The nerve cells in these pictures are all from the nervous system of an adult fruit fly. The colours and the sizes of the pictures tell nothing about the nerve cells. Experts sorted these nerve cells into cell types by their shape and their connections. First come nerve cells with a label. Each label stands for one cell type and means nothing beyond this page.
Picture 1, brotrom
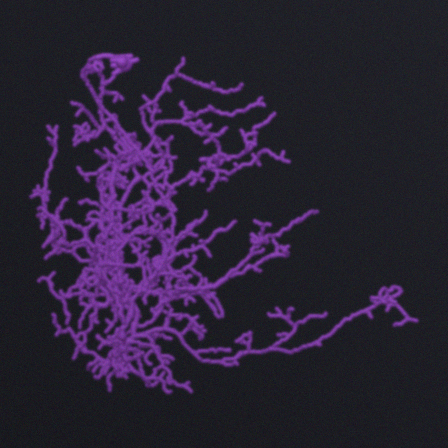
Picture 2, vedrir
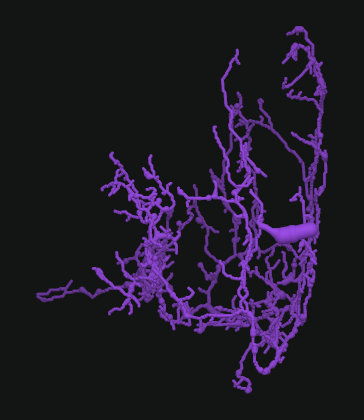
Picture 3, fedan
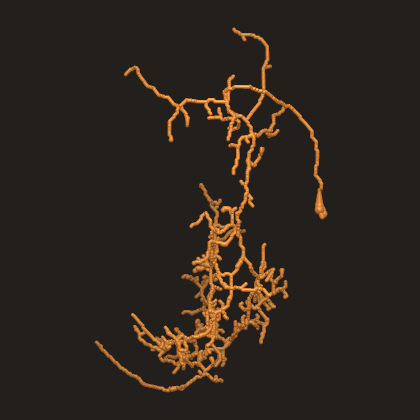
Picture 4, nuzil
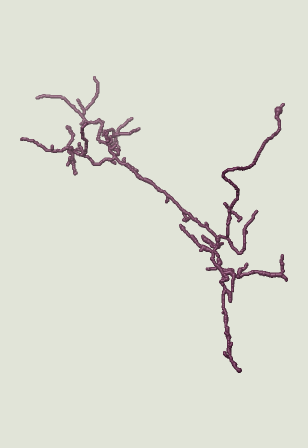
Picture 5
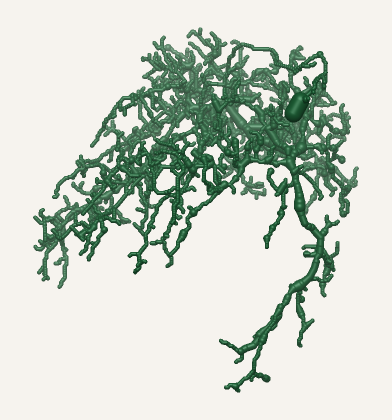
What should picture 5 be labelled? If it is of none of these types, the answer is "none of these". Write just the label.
none of these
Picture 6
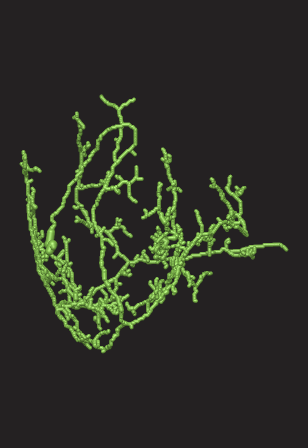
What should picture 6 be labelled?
vedrir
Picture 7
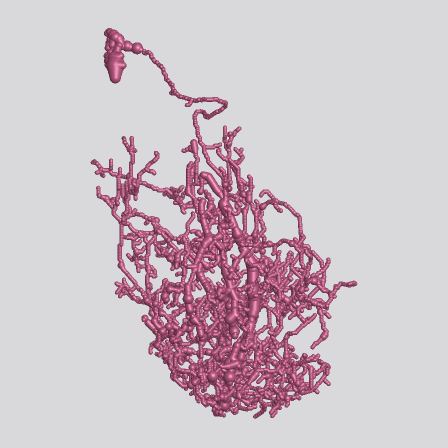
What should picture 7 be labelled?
none of these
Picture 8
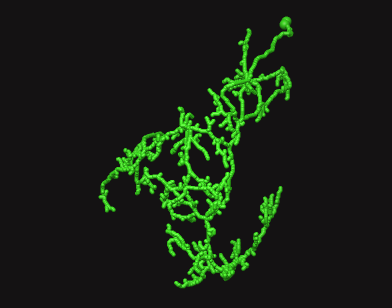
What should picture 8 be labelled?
none of these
